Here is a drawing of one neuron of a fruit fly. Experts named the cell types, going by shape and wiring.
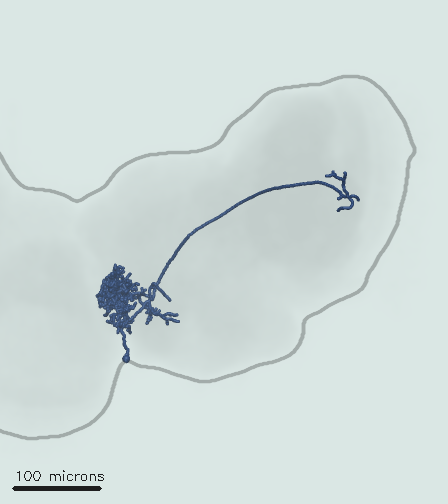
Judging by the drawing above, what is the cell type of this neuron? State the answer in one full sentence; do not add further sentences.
This neuron is included in the cell type AVLP117.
